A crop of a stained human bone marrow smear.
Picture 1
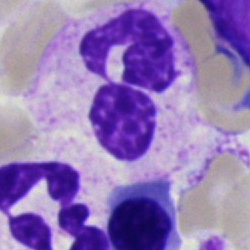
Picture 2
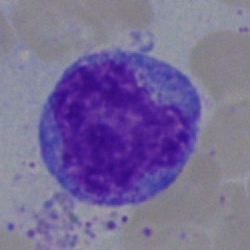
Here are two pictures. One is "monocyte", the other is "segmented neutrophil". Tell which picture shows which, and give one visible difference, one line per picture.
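Picture 1 – segmented neutrophil. The cytoplasm is abundant and pale pinkish-lilac.
Picture 2 – monocyte. The cytoplasm forms a narrow blue rim around the nucleus.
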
